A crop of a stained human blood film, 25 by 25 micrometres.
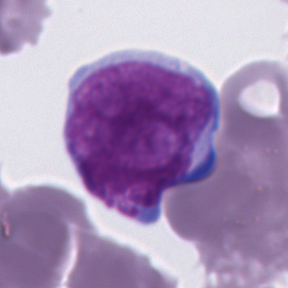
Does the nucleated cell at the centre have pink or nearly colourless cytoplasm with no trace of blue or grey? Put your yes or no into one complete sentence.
No, in this cell the cytoplasm is strongly blue.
